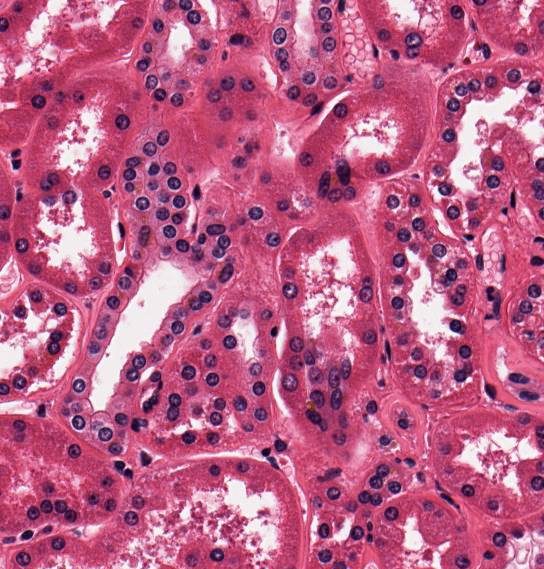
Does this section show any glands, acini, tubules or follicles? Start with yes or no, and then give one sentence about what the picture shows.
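Yes. The whole field is filled with closely packed tubules cut in cross and oblique section, with very little tissue between them.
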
